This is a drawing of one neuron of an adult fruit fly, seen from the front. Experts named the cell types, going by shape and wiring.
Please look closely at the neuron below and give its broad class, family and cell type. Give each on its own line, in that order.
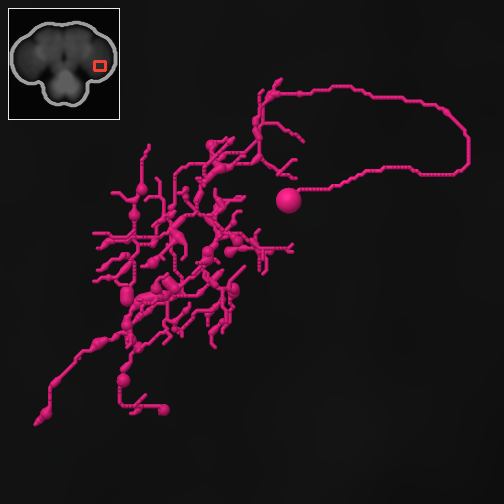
optic-lobe intrinsic neuron
Cm
Cm6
